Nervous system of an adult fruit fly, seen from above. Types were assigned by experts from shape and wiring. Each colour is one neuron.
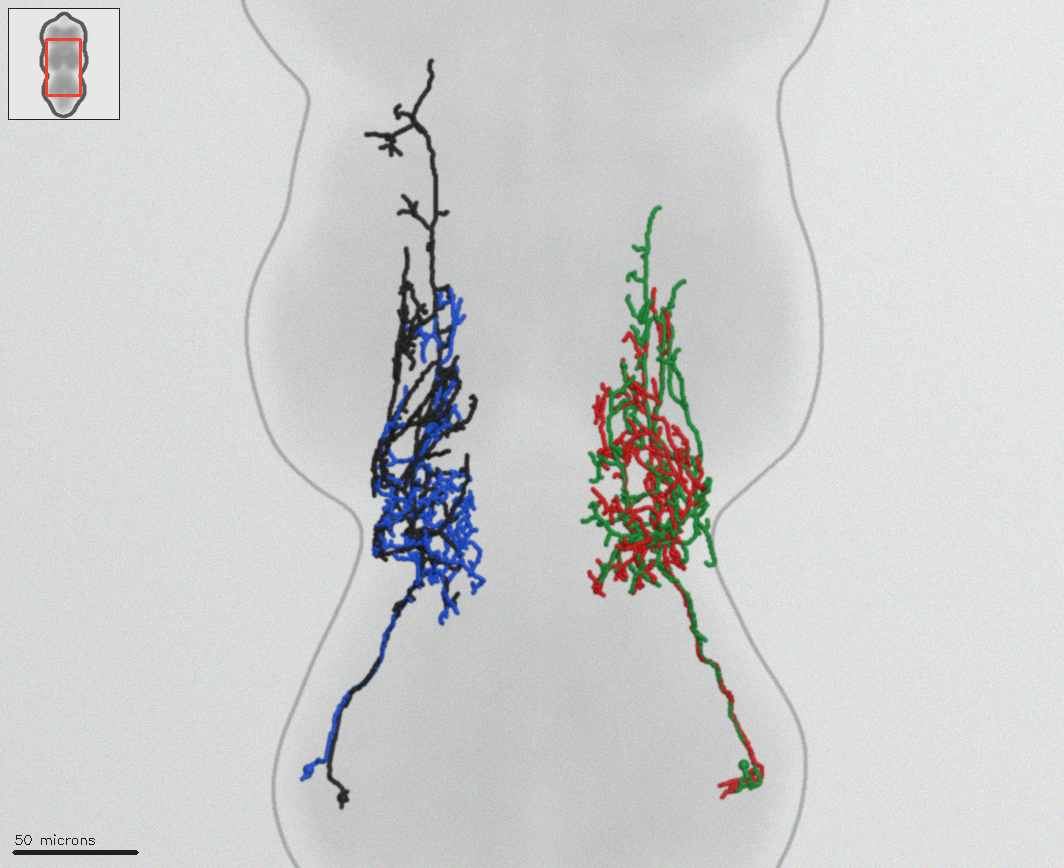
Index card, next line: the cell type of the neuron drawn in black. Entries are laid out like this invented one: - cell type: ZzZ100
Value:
- cell type: IN16B047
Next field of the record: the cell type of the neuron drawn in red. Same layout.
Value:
- cell type: IN16B066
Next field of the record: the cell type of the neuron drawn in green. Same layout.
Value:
- cell type: IN16B059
